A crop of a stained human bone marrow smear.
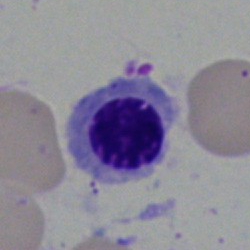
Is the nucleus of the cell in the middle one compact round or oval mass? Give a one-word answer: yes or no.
Yes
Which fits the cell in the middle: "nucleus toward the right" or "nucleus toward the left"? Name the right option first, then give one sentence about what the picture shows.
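Nucleus toward the right. The rim of cytoplasm is wider on the left side of the nucleus than on the right.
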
